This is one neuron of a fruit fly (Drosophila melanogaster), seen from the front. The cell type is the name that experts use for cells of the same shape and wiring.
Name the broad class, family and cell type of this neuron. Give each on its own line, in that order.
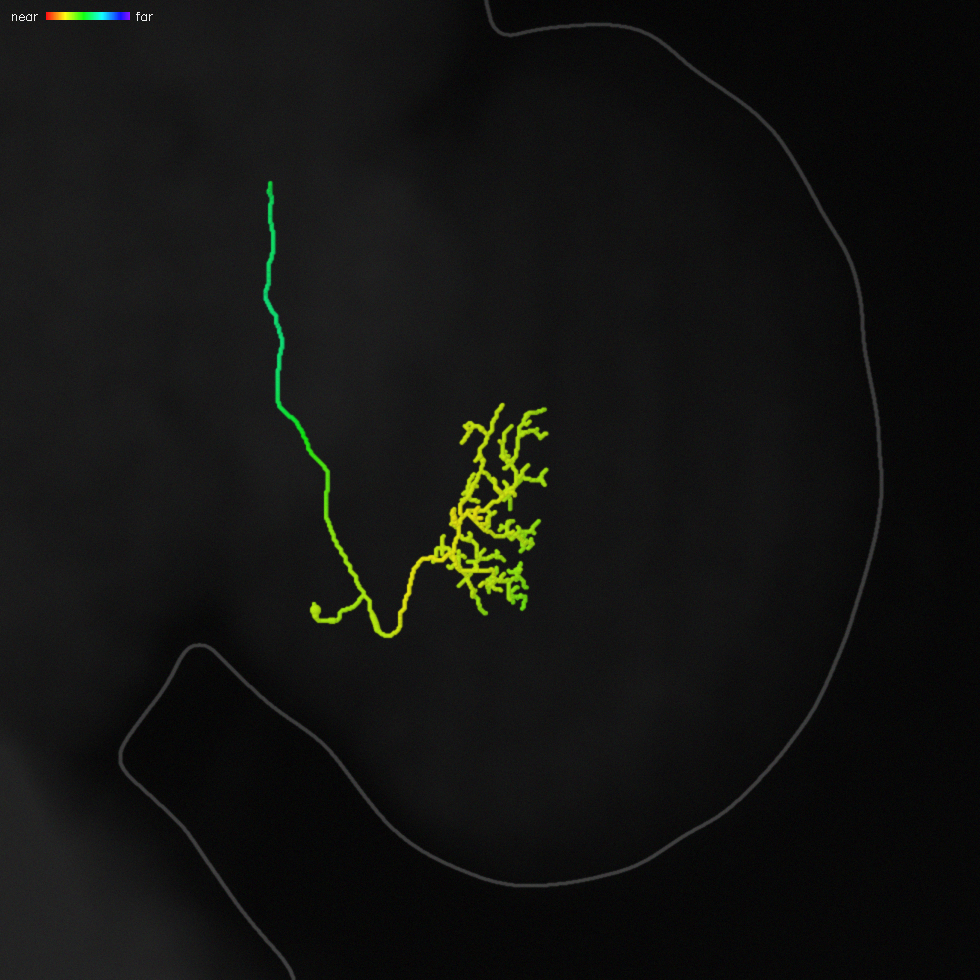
visual projection neuron
MeVP
MeVP3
